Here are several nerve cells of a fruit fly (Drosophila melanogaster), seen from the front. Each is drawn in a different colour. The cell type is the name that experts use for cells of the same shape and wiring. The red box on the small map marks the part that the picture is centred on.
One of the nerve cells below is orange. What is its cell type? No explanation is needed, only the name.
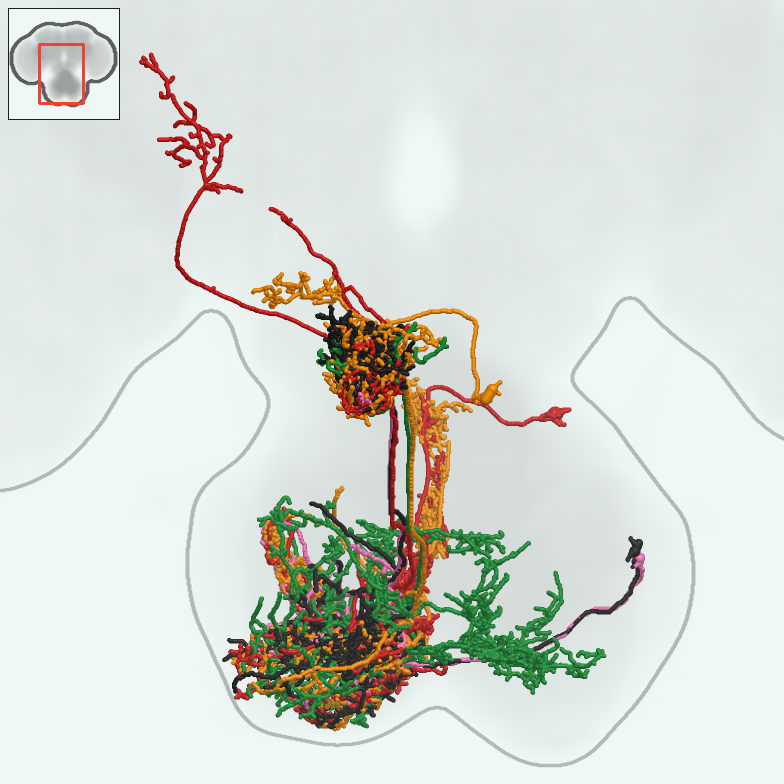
DNge104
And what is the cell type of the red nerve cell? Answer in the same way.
ANXXX027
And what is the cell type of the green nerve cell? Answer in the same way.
AN05B010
